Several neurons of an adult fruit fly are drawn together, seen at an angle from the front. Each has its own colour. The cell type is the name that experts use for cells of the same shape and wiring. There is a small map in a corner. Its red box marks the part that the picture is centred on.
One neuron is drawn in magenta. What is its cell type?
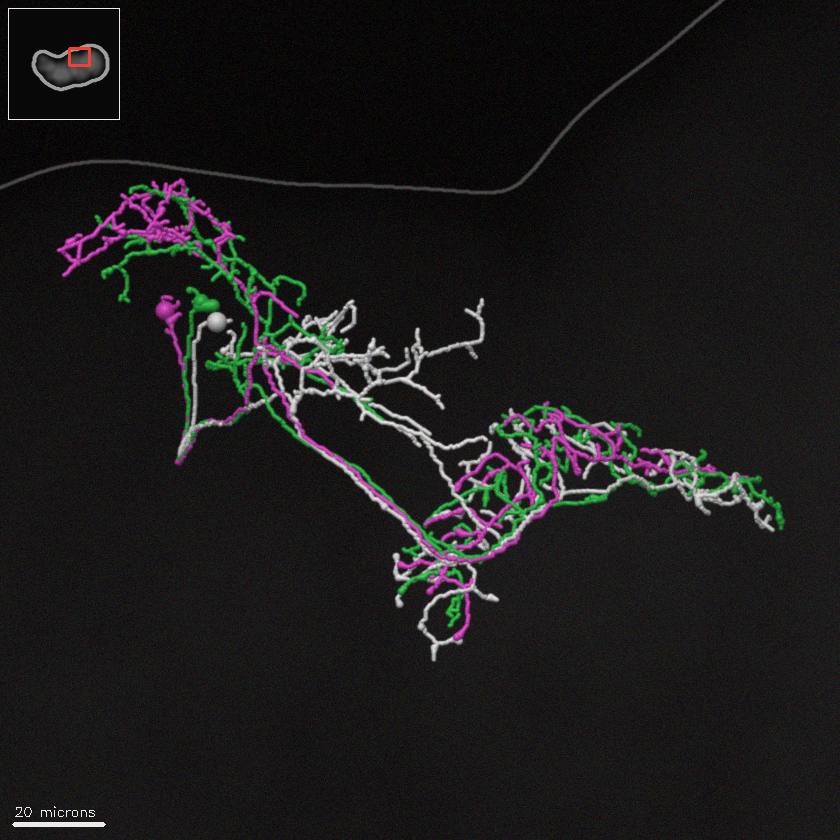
FB8D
